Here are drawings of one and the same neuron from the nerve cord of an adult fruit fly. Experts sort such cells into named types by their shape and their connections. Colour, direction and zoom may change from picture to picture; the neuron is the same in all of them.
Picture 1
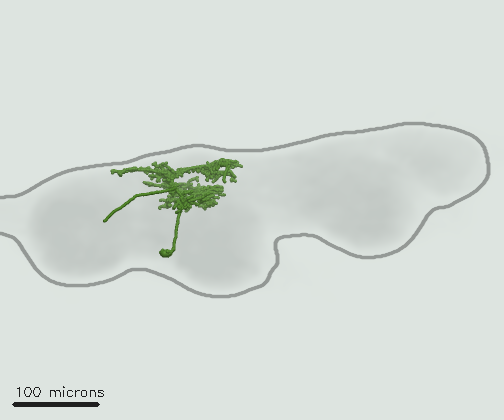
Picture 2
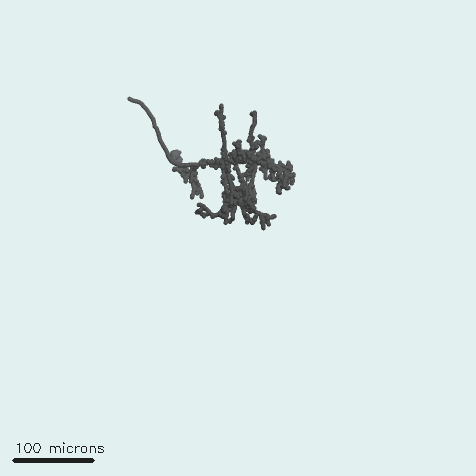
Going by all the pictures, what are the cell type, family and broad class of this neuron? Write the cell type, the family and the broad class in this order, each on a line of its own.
hg2 MN
hemilineage 16B
motor neuron of the nerve cord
